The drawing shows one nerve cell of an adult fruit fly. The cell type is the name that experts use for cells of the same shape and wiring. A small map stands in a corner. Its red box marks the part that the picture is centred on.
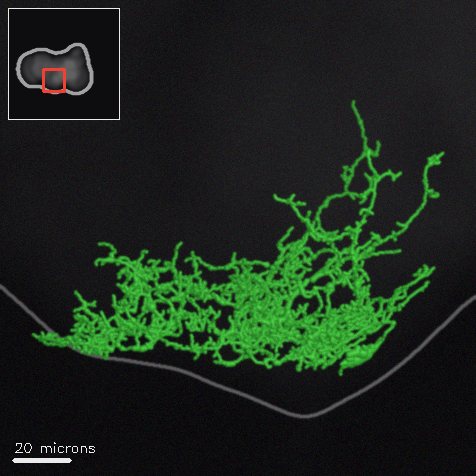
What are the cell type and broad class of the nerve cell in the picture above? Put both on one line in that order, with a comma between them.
GNG511, central-brain intrinsic neuron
